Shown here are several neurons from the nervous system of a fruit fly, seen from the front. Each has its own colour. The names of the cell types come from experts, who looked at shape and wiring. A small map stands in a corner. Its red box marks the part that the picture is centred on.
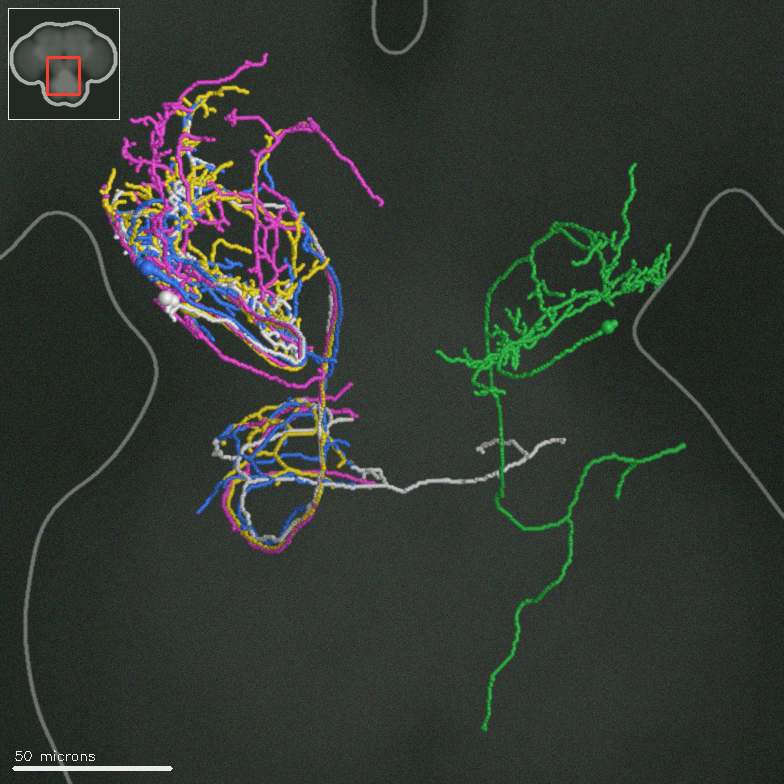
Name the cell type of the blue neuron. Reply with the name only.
DNg12_g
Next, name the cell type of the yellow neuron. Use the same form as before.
DNg12_h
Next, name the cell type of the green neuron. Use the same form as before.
DNg12_b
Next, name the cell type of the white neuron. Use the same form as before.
DNg12_f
